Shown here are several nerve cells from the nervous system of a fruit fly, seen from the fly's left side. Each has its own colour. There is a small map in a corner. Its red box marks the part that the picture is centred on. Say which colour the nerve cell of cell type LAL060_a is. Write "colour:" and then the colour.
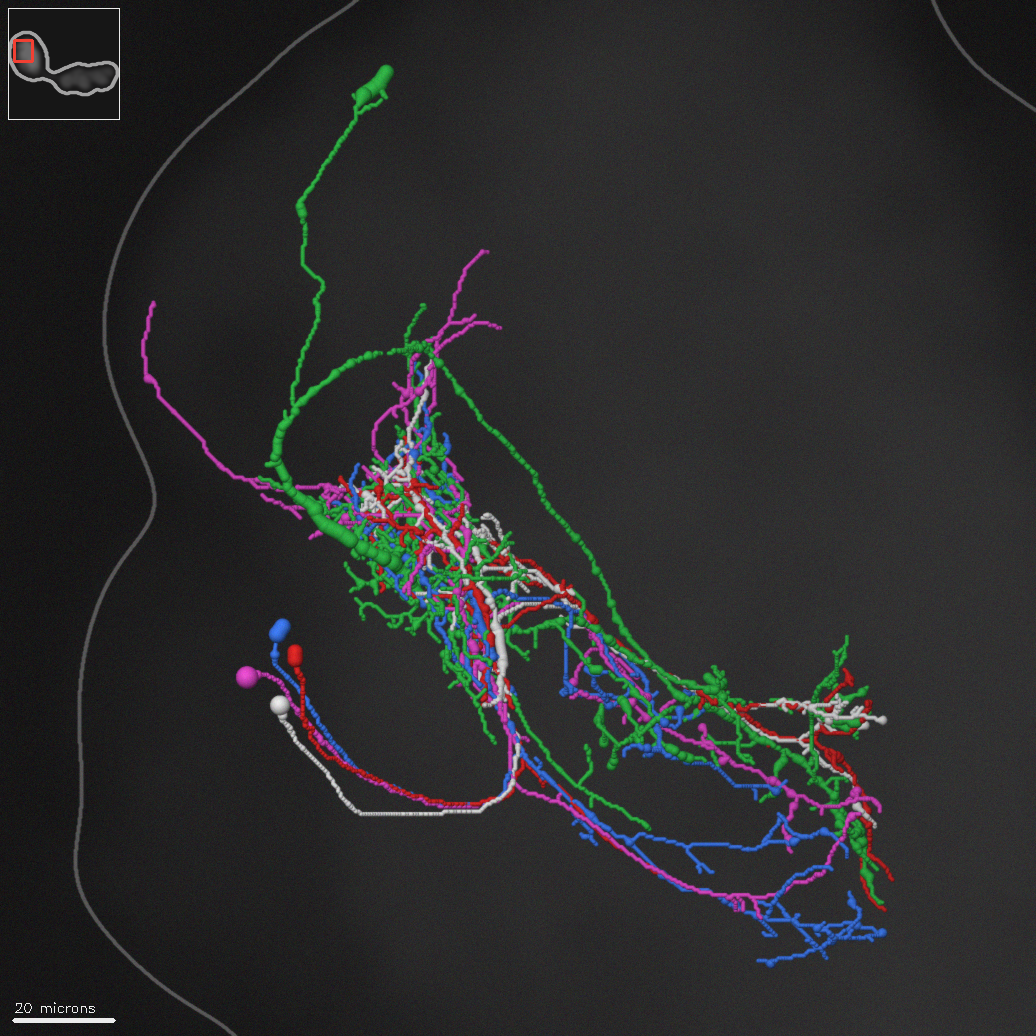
colour: magenta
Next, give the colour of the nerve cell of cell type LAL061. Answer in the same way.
colour: red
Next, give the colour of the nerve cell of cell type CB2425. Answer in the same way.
colour: white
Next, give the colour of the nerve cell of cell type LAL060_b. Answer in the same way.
colour: blue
